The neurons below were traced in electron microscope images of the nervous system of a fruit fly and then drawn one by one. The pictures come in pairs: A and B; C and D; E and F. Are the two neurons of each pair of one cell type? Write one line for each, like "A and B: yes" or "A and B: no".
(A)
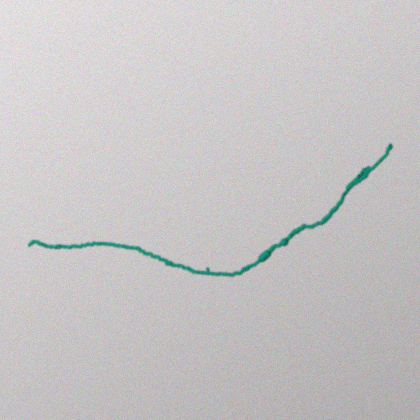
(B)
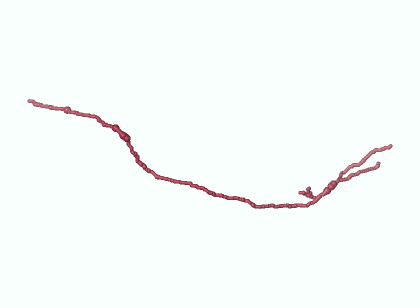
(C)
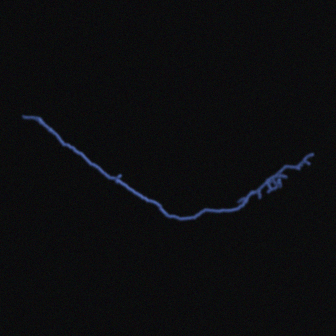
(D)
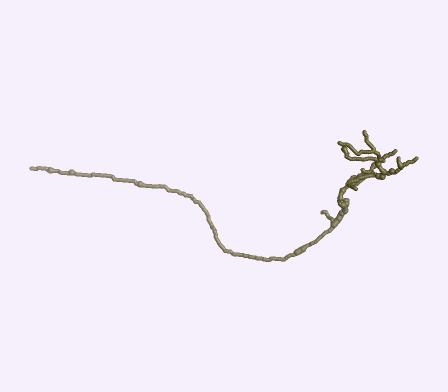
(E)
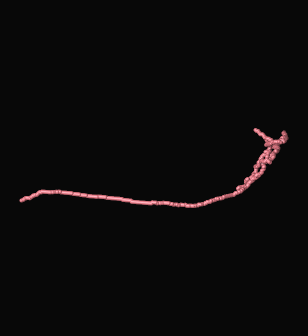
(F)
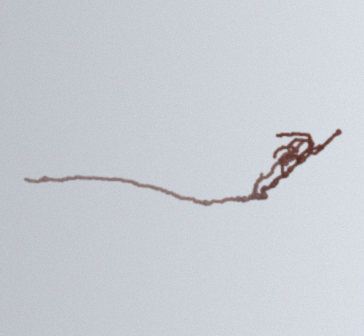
A and B: no
C and D: yes
E and F: no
